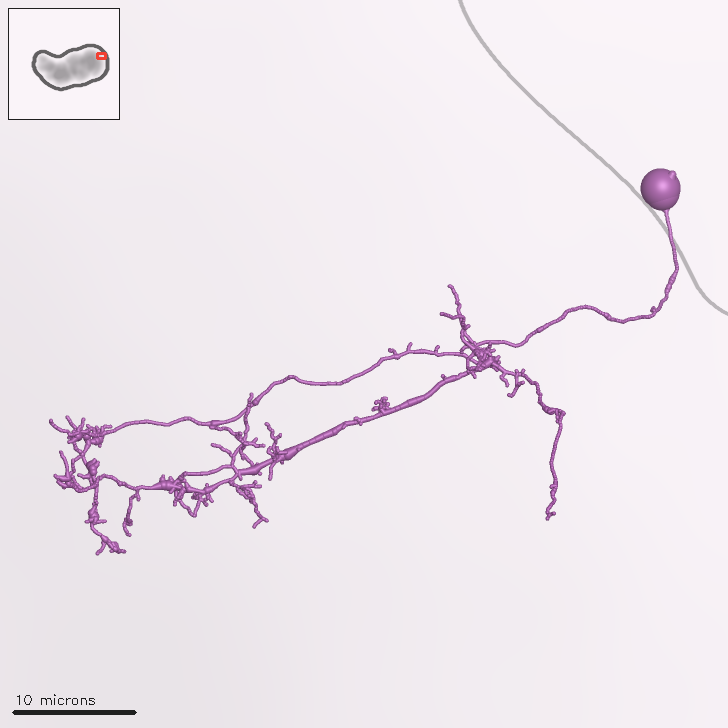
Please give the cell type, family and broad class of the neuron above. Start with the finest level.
Mi15; Mi; optic-lobe intrinsic neuron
